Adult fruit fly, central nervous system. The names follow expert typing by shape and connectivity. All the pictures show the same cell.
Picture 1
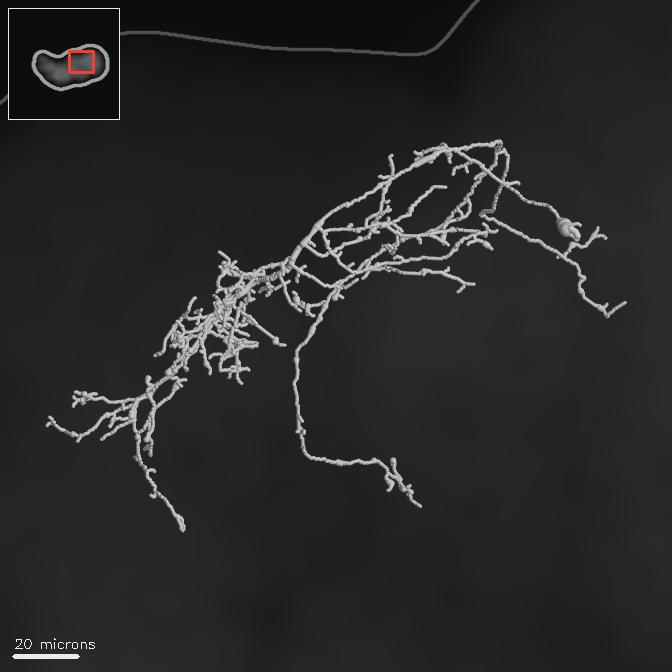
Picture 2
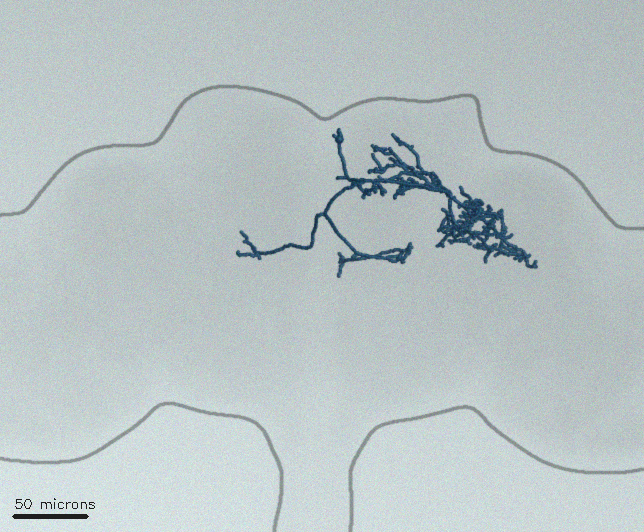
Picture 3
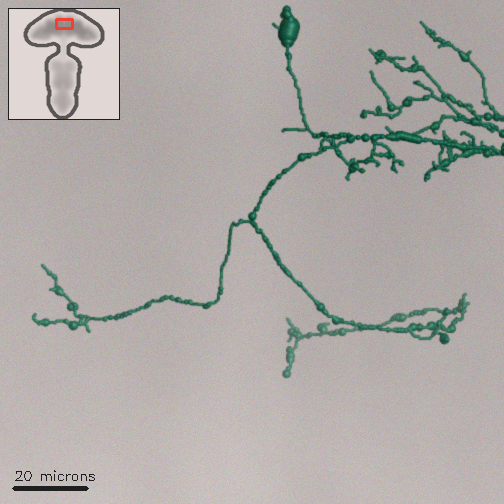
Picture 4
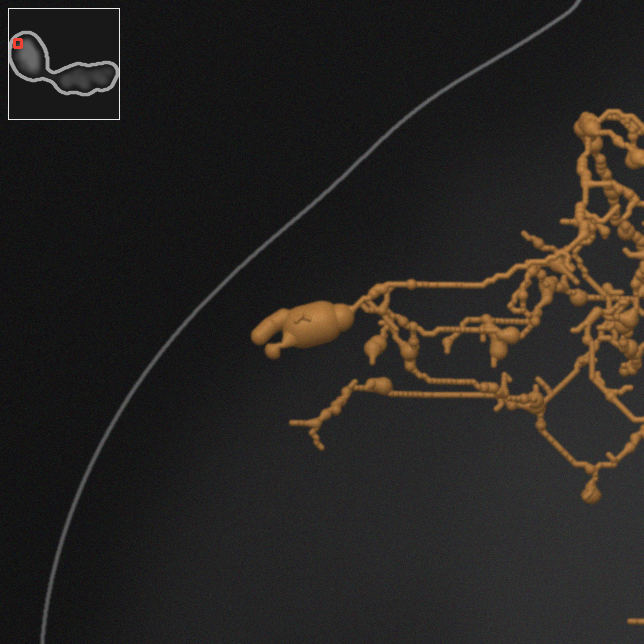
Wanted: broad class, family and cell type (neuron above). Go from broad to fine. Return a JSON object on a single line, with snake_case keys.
{"broad_class": "central-brain intrinsic neuron", "family": "hemilineage SMPad1", "cell_type": "SIP119m"}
